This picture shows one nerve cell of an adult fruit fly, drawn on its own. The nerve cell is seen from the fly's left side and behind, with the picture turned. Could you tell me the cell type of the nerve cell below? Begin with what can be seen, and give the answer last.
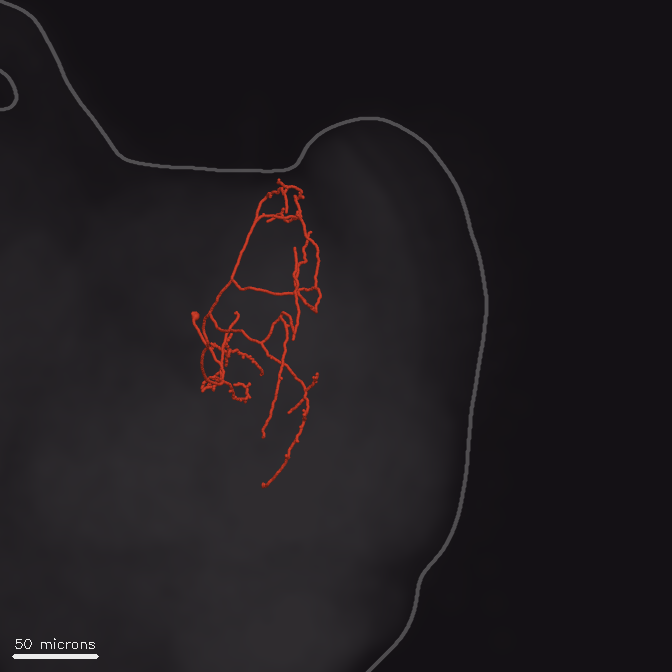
By the scale bar it is about 190 microns tall in this view. In this view it is taller than it is wide. Its broad class is visual centrifugal neuron. The cell type is LPT113.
